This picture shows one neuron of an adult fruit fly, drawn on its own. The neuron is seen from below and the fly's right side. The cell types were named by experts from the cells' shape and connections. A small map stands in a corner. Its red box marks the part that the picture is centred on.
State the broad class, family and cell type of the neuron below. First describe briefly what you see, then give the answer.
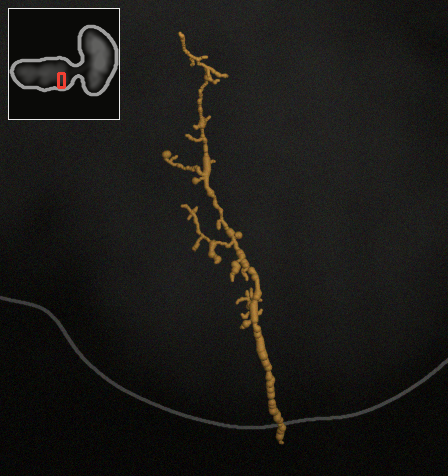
It is in the nerve cord and does not reach the brain. In this view it is more than twice as tall as it is wide. This is a sensory neuron entering the nerve cord. Its family is called class gustatory. The cell type is LgLG6.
